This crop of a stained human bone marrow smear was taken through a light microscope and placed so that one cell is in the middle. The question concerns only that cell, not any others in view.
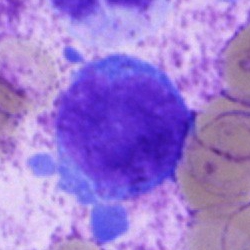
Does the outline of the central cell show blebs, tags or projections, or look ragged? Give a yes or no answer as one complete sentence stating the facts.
Yes, the cell is bounded by a rough outline rather than a smooth one.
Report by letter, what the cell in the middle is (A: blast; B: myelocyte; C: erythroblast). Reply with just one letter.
A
